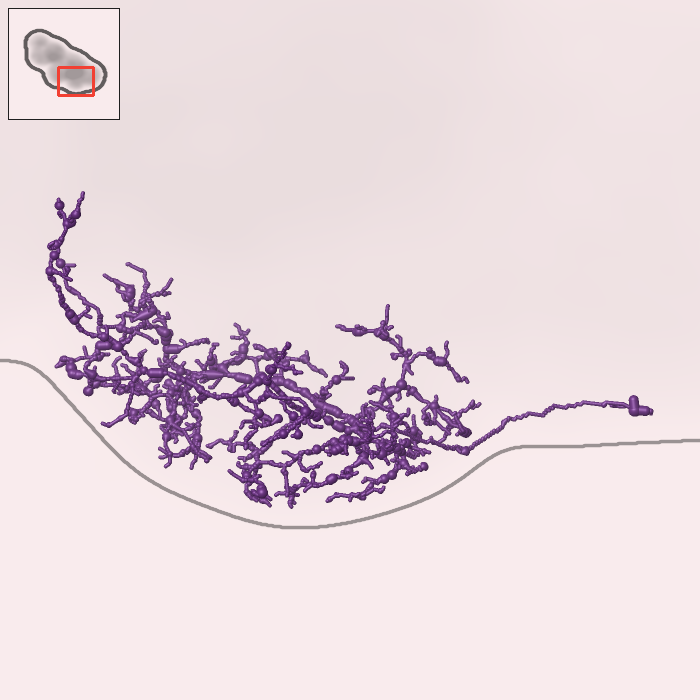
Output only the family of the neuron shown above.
hemilineage 13B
